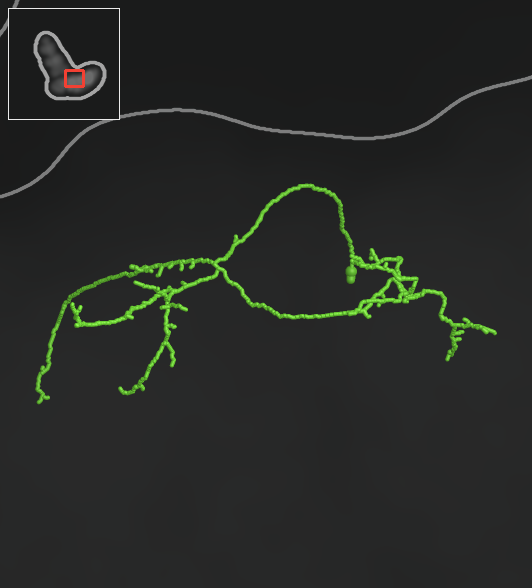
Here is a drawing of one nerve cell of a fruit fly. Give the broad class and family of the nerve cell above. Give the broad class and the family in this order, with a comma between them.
central-brain intrinsic neuron, hemilineage SMPpd1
